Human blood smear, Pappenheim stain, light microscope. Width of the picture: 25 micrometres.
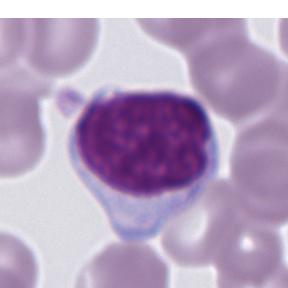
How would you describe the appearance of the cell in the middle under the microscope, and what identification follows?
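I'd put the cell at about 13 micrometres across, with an oval nucleus of about 12 by 9 micrometres. That nucleus sits toward the top and takes up about 70% of the cell's area. Its chromatin looks coarse, clumped into darker purple patches. The cytoplasm is pale blue, and above the nucleus it is only a thin rim, or I can't see it at all. Lower down, the cell narrows into a broad, tapering extension of cytoplasm. What I'm looking at, then, is a large granular lymphocyte.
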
